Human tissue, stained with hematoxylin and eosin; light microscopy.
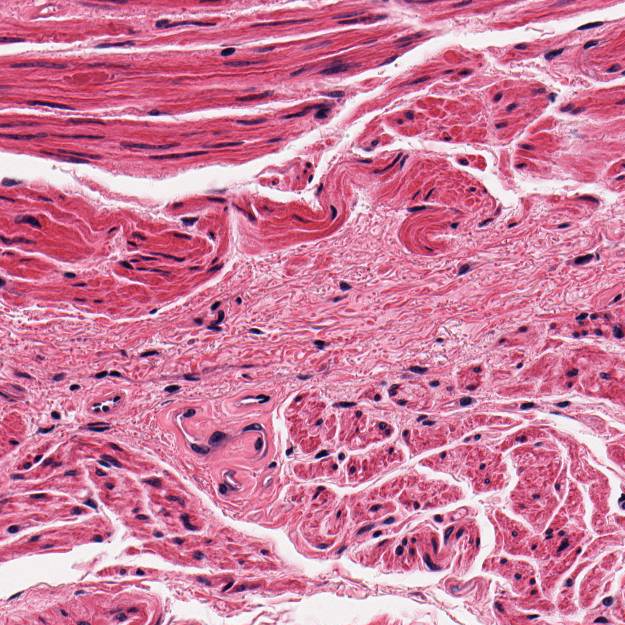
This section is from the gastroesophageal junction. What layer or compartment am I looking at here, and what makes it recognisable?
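Answer: smooth muscle. Bundles of smooth muscle, cut in different planes, are separated by connective tissue. In the upper part they are cut lengthwise and run roughly horizontally; these cells have elongated, blunt-ended nuclei in pink cytoplasm without cross-striations.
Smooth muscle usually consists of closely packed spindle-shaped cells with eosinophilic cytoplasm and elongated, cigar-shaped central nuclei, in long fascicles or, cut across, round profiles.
A band of paler, loosely arranged collagenous connective tissue with scattered spindle-shaped nuclei crosses the middle.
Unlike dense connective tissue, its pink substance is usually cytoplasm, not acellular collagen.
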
